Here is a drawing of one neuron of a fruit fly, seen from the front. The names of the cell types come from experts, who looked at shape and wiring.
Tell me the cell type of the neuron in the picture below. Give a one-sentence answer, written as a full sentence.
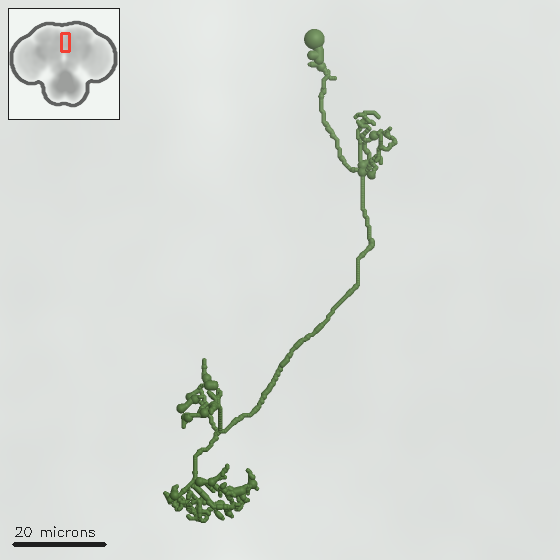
The cell type this neuron represents is PFNm_b.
